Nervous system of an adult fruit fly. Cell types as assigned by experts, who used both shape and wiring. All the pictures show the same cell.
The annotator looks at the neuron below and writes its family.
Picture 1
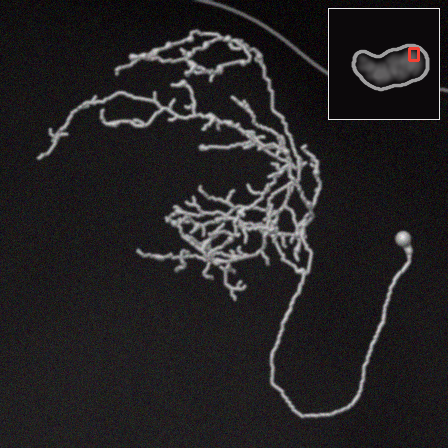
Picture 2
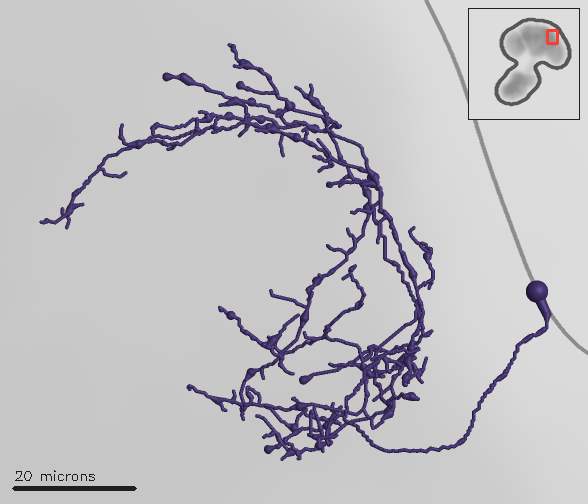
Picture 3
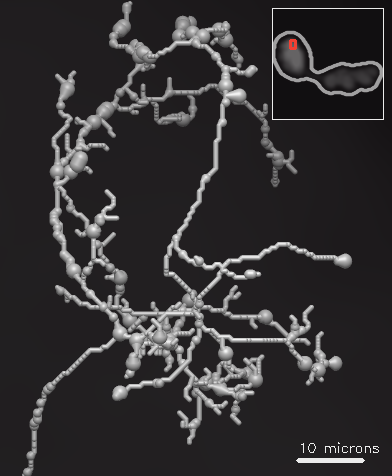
hemilineage LHl4_dorsal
